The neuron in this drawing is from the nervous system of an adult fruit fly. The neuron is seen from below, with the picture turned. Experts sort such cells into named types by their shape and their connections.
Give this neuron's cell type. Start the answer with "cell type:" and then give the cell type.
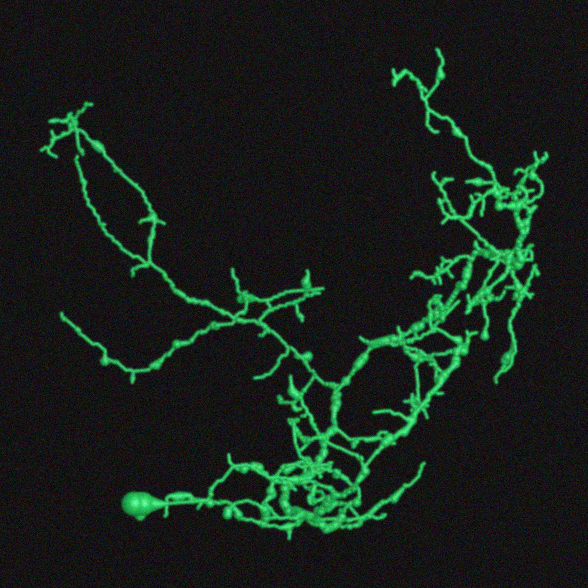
cell type: IN13A035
